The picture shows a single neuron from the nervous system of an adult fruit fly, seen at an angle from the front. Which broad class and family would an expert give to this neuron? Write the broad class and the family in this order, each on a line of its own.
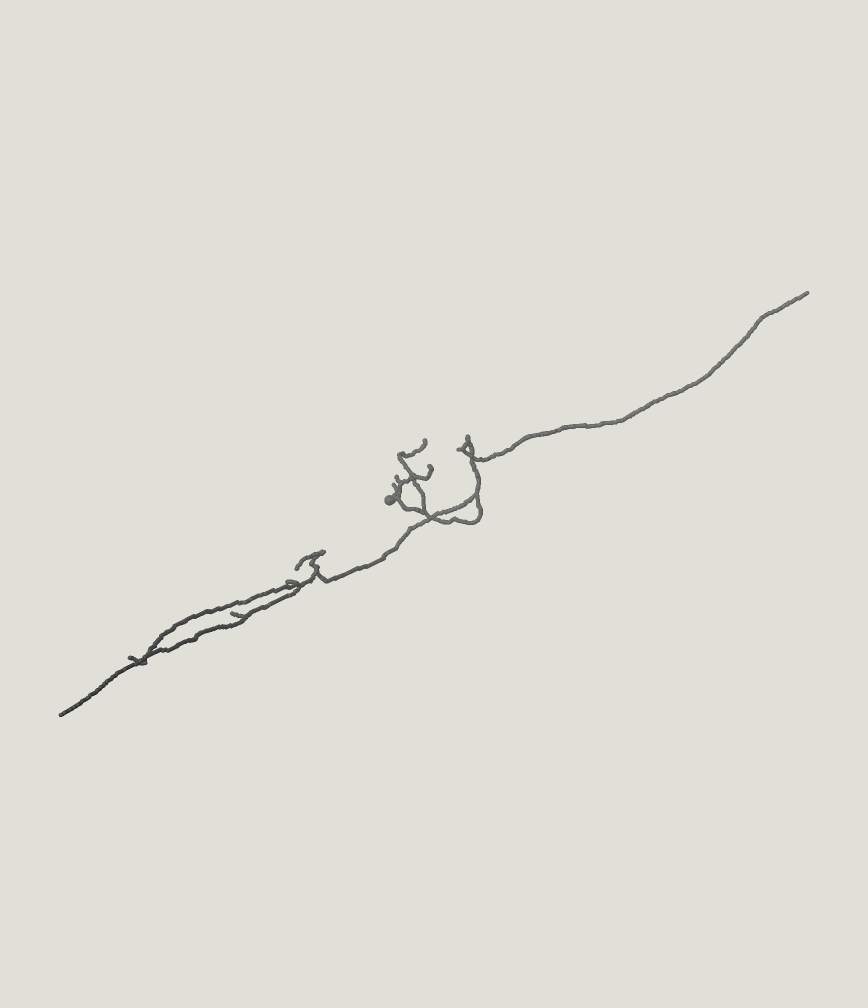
sensory neuron entering the nerve cord
class mechanosensory proprioceptive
